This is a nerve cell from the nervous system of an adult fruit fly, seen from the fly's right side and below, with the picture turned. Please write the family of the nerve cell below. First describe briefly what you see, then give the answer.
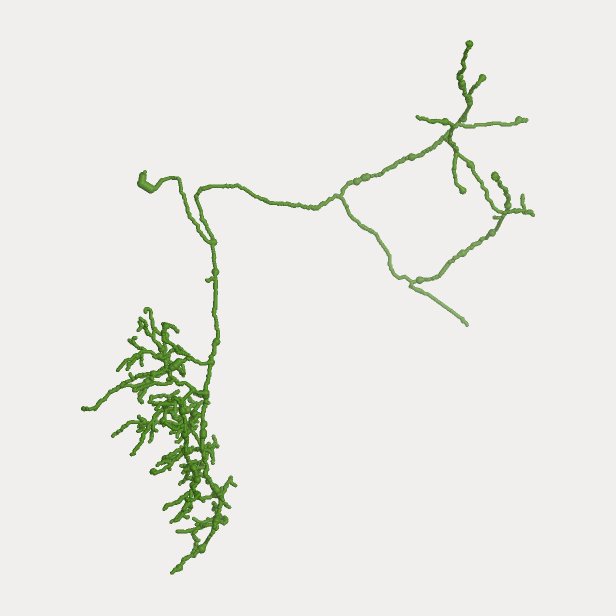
The picture shows dozens of branch ends. In this view it is about as wide as it is tall. Its broad class is visual projection neuron. The family is hemilineage VLPp&l1_lateral.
